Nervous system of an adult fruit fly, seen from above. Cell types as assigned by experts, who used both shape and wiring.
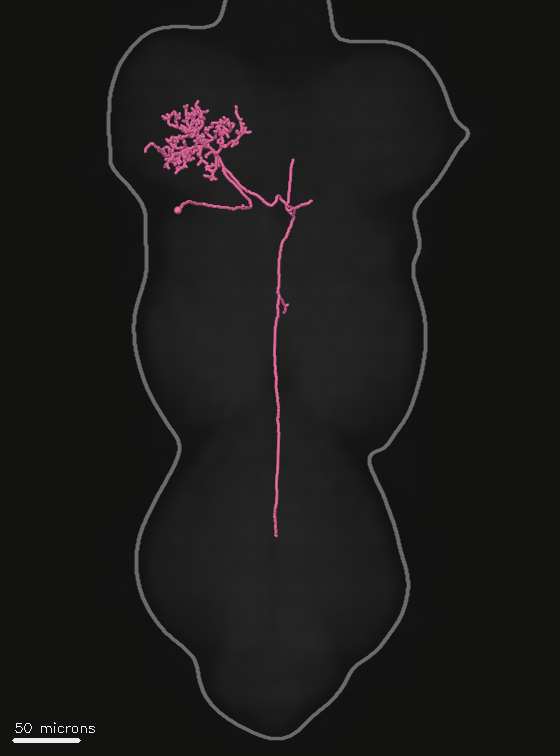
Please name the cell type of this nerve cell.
IN23B056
